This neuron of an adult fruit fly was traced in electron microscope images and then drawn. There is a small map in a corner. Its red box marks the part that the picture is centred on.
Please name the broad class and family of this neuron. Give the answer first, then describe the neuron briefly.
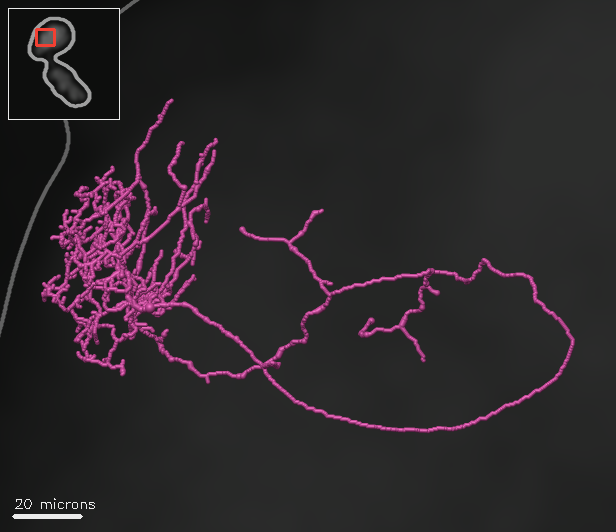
It is a central-brain intrinsic neuron. The family is hemilineage LALv1_ventral. By the scale bar it is about 160 microns wide in this view. Dozens of branch ends can be seen.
